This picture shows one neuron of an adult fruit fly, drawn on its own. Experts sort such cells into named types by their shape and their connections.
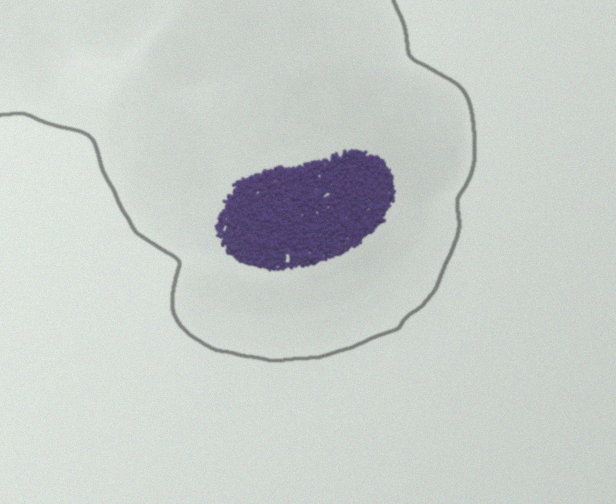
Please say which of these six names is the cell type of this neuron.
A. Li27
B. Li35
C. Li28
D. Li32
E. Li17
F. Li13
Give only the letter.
D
